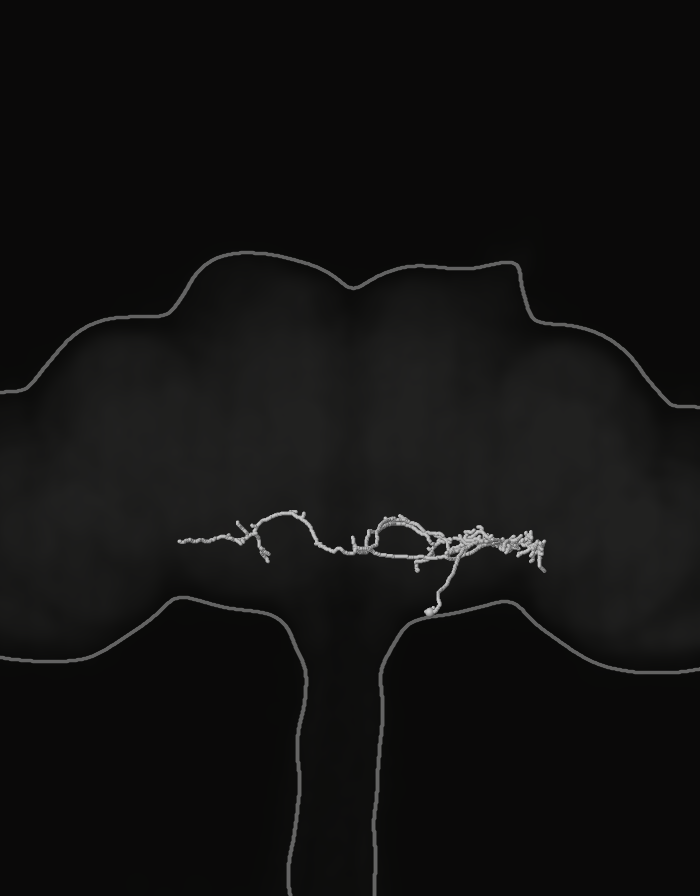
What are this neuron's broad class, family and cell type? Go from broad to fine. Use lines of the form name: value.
broad class: central-brain intrinsic neuron
family: hemilineage DM6_ventral
cell type: CB2503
